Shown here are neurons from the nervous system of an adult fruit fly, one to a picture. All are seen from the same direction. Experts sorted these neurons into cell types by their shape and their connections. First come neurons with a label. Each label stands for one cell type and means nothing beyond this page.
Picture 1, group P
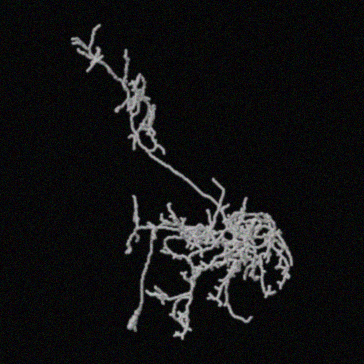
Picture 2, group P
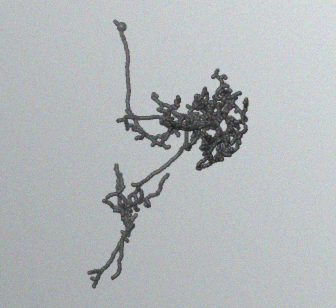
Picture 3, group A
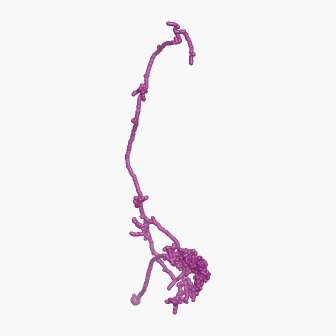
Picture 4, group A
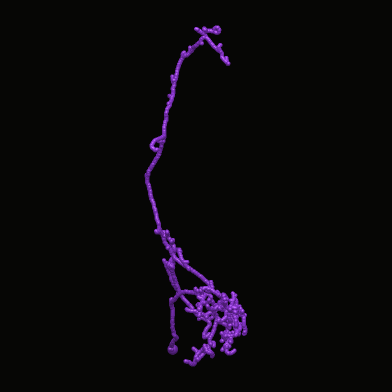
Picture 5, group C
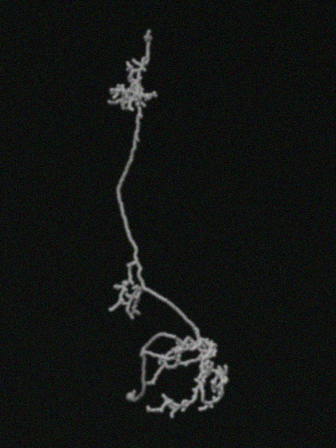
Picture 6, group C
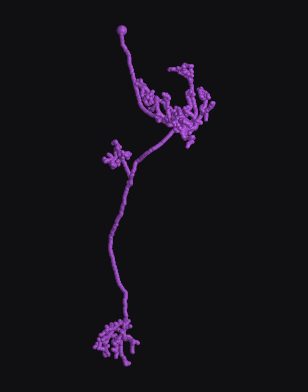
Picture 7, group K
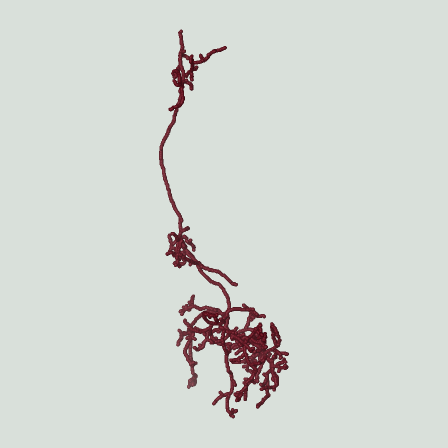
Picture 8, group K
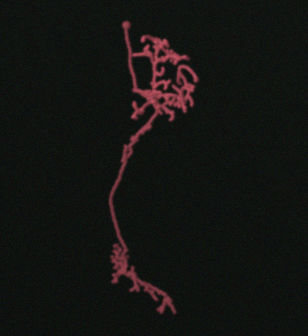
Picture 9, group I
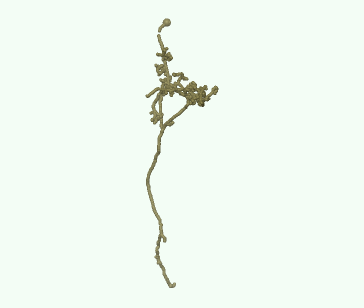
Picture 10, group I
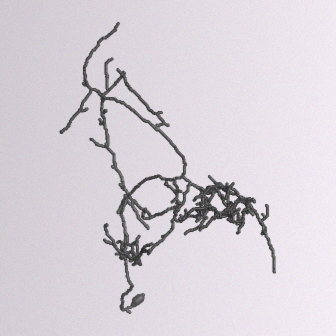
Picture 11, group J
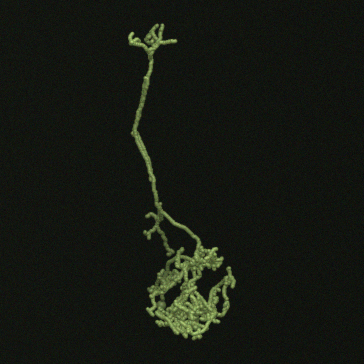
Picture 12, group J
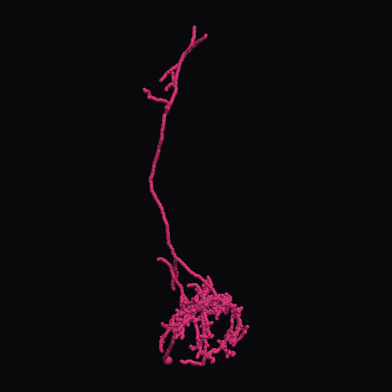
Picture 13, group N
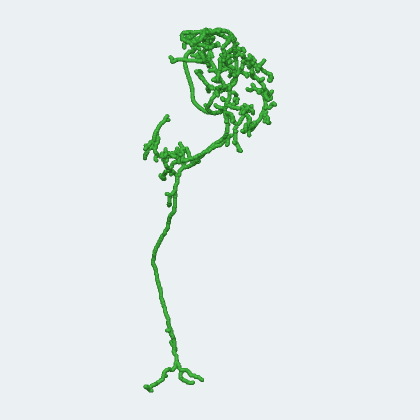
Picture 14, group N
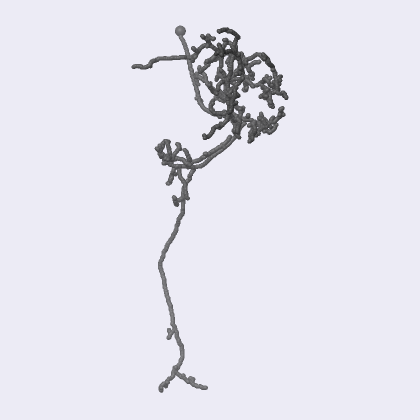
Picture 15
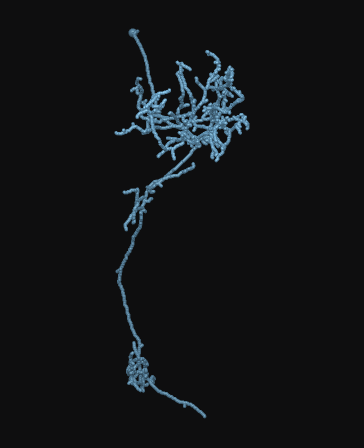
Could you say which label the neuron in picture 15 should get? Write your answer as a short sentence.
It belongs to group K.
